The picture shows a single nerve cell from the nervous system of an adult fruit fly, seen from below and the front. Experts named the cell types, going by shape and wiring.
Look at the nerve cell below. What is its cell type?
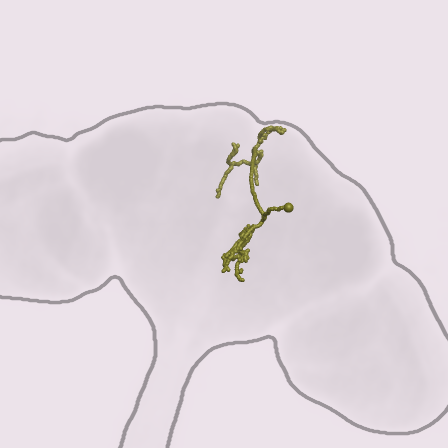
CB4081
